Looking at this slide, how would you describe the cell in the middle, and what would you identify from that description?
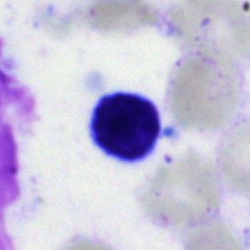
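Looking at the outline, it's round and smooth. I can't make out a clear rim of cytoplasm around the nucleus. The chromatin is very dark and densely condensed, deep blue-purple throughout. No granules show over the cell. It's a lymphocyte.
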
